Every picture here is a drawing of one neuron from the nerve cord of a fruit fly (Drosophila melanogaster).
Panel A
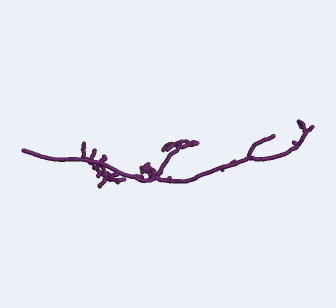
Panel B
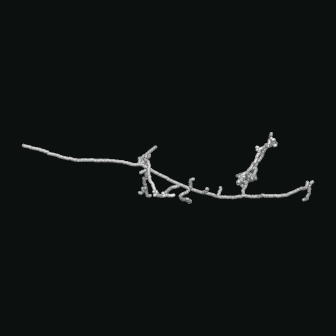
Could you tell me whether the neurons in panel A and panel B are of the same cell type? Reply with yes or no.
no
